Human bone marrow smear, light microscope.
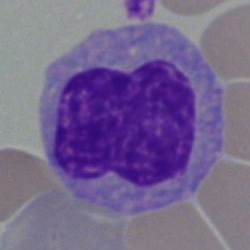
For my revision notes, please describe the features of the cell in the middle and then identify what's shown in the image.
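Notice the notch at the top of the nucleus and the shallower dent at the bottom, which give it a two-lobed look. The chromatin is dark purple and clumped, with small paler gaps between. No distinct nucleolus, no clear vacuoles in the cytoplasm. It's a monocyte.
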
